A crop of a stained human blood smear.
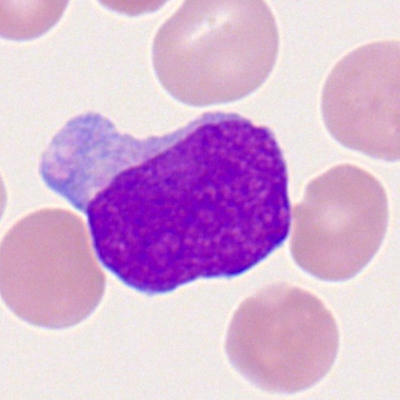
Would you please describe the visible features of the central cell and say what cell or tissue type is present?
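The outline is irregular, with a pale lobe of cytoplasm jutting out to the upper left, and most of the cytoplasm lies on the upper-left side of the nucleus. No clear vacuoles are seen in the cytoplasm. Red cells lie close around the cell but do not overlap it. Answer: myeloblast.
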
